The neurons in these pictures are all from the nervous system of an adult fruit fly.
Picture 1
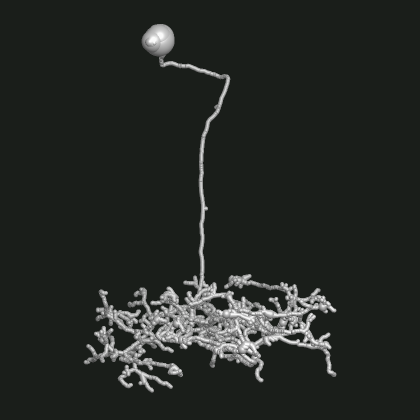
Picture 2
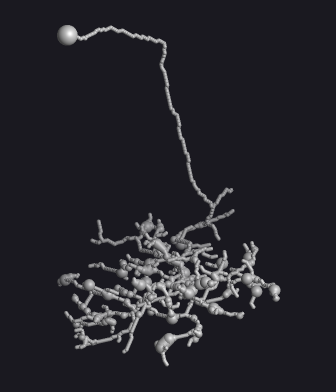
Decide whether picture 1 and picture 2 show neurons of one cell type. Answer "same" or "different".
same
